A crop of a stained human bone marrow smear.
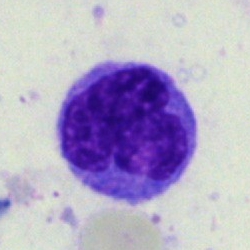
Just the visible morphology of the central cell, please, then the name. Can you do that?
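Starting with the nucleus, a deep notch marks its lower edge. In extent, the nucleus fills most of the cell. Turning to the cytoplasm, no distinct granules are seen there. Nor are any vacuoles seen in it. The cell is a monocyte.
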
